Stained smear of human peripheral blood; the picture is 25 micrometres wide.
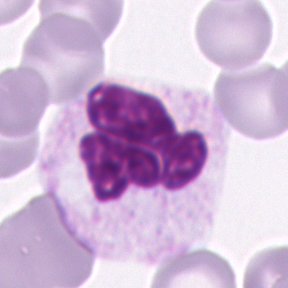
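Segmented neutrophil at the centre of a stained peripheral blood smear. Looking at the nucleus, I find it split into several lobes crowded together, about 12 by 10 micrometres overall, with dense chromatin staining deep purple. The cytoplasm is abundant and pale pinkish-lilac, and through it I can pick out fine, scattered pinkish-violet granules.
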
